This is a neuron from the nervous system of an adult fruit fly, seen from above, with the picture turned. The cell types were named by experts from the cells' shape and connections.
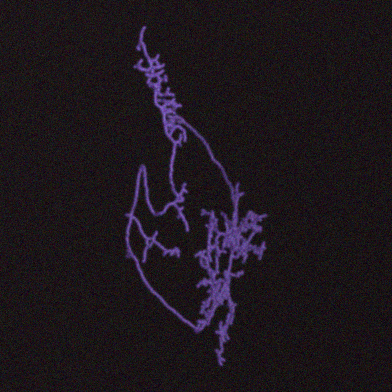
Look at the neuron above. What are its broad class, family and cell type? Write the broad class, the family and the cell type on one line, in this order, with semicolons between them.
nerve-cord intrinsic neuron; hemilineage 07B; IN07B023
